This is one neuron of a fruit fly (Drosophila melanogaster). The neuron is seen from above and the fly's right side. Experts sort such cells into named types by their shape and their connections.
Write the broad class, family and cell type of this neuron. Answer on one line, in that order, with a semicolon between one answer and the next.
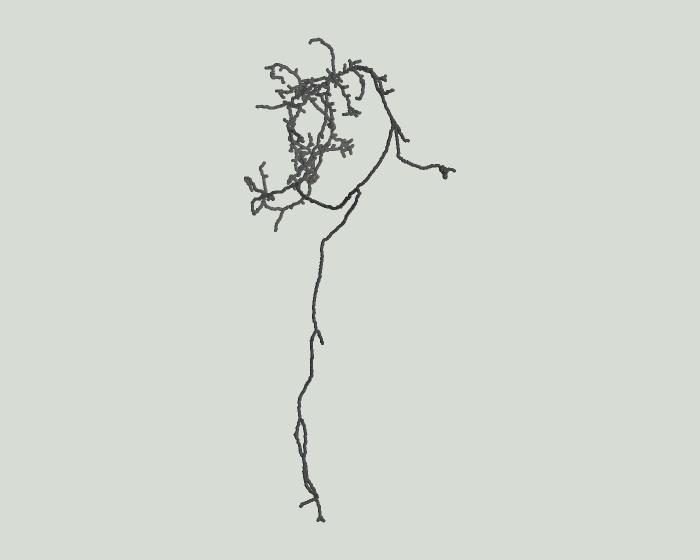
central-brain intrinsic neuron; hemilineage SMPad1; SIP145m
